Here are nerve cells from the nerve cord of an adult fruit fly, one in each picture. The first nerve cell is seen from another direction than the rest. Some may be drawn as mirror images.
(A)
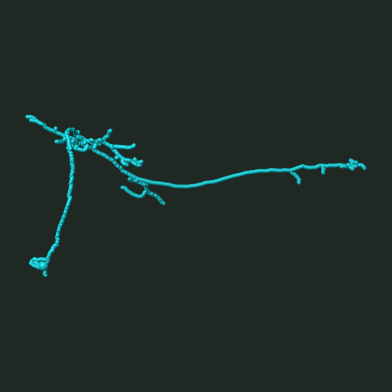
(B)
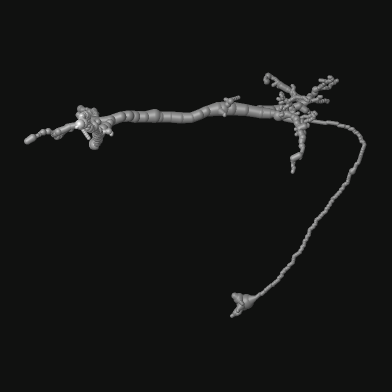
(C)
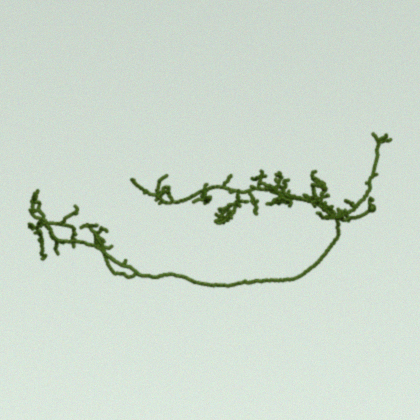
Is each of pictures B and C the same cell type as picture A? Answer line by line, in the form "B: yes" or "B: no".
B: yes
C: no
